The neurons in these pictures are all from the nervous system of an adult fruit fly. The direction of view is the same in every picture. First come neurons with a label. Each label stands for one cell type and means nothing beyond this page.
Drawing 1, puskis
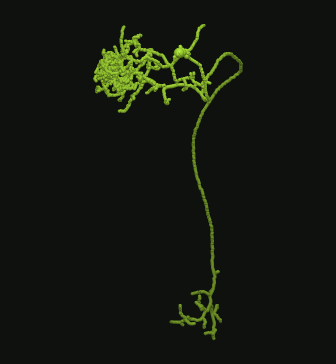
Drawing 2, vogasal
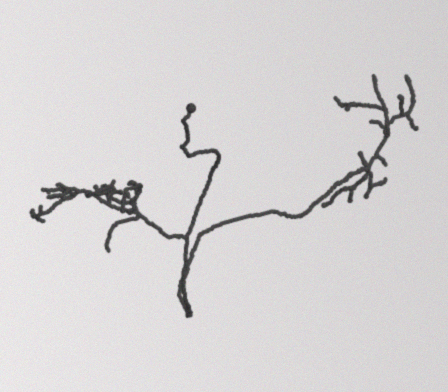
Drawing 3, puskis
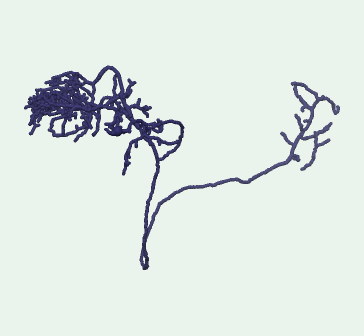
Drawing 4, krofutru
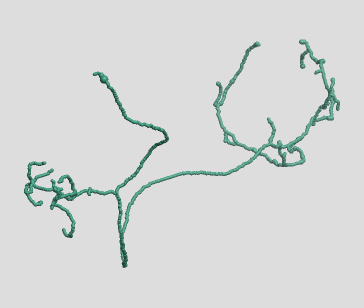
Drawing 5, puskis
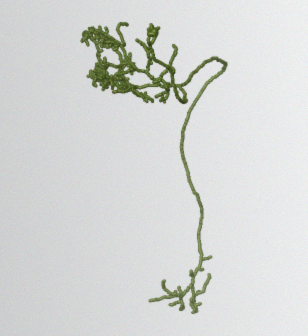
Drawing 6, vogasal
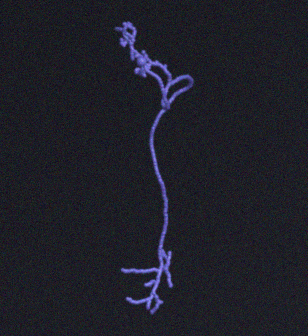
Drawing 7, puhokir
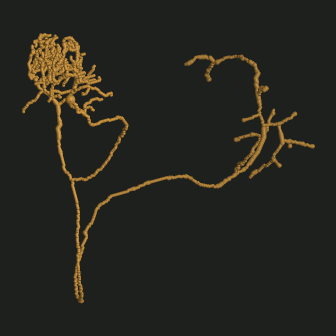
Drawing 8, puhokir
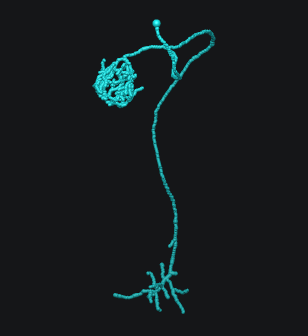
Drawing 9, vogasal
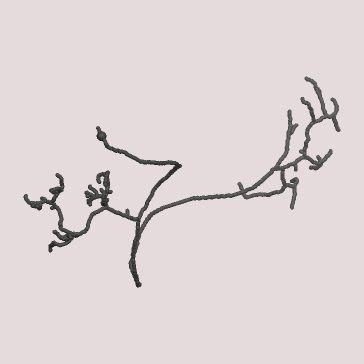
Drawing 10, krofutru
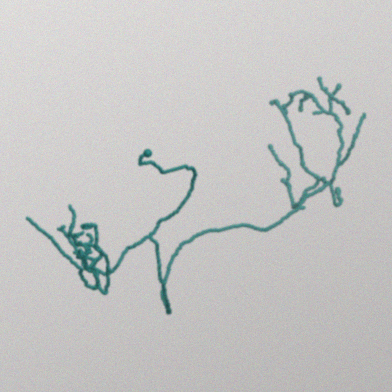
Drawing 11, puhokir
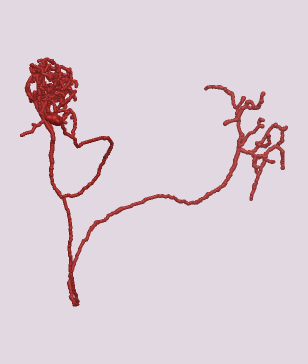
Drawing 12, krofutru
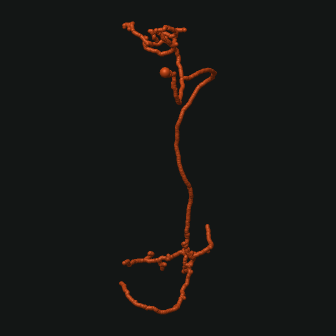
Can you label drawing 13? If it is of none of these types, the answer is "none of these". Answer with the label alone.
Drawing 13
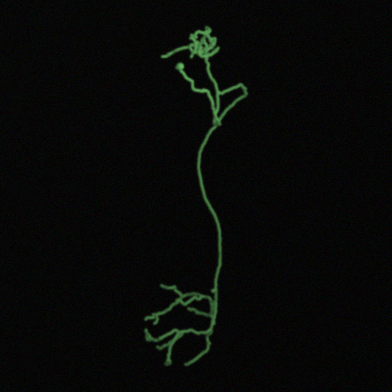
krofutru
